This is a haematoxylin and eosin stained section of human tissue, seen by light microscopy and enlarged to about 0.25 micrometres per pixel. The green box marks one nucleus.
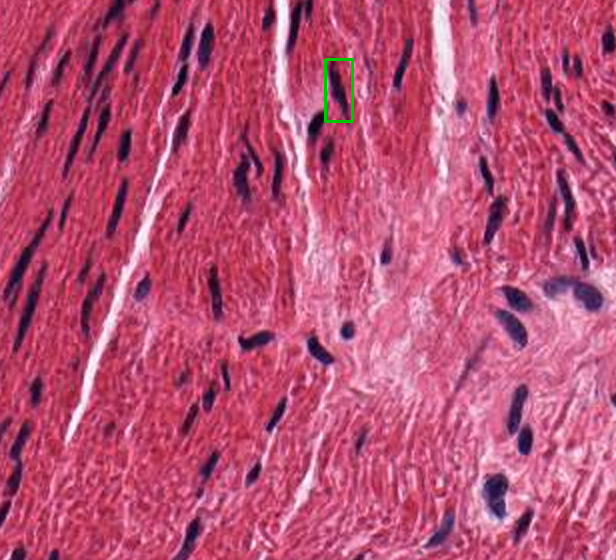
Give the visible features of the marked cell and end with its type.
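The nucleus is long and slender with tapered ends, running along the length of the cell. The nucleus stains evenly dark throughout. The cytoplasm is pink and finely streaked lengthwise, with no sharp outline separating it from the neighbouring fibres. The cell lies parallel to the surrounding elongated pink fibres in a bundle running roughly top to bottom, with a narrow white cleft running alongside a little to its left. Type of cell: smooth muscle cell.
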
